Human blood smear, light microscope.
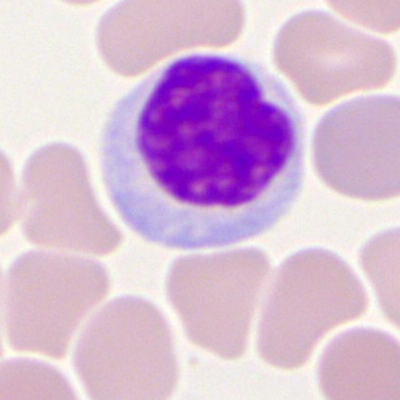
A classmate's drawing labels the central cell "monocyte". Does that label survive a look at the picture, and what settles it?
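The chromatin is the giveaway: dark purple, broken up by paler patches into a clumped look.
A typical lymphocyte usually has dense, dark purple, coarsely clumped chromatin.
So monocyte doesn't fit; it's a lymphocyte. Otherwise, the outline is round and smooth, and the cytoplasm is pale blue, without visible granules.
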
